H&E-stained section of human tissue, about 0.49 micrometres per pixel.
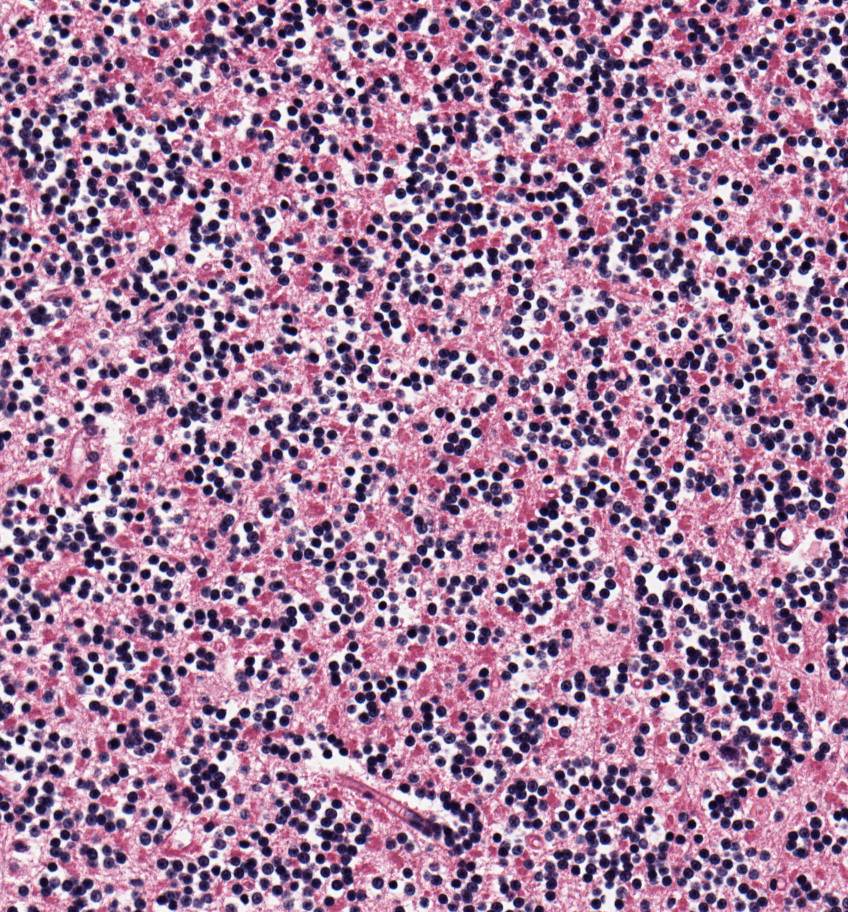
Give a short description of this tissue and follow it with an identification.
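Small, round, uniform nuclei, darkly stained with almost no visible cytoplasm, densely packed and evenly filling the field; no layering or banding across it. Irregular pink fibrillary islands between nuclear clusters throughout. Thin elongated capillary running diagonally near lower centre. Tissue: cerebellum.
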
